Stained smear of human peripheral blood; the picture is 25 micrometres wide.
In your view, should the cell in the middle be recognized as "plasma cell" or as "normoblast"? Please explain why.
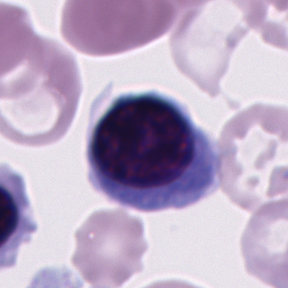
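Normoblast, not plasma cell.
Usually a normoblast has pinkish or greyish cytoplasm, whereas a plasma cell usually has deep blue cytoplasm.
Cell smooth, rounded in outline, about 11 micrometres across. Nucleus round, about 8 micrometres across, filling about 60% of cell area, placed toward upper left. Chromatin dense, coarsely clumped, very dark purple. Cytoplasmic rim widest at lower right; no distinct granules visible in it.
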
